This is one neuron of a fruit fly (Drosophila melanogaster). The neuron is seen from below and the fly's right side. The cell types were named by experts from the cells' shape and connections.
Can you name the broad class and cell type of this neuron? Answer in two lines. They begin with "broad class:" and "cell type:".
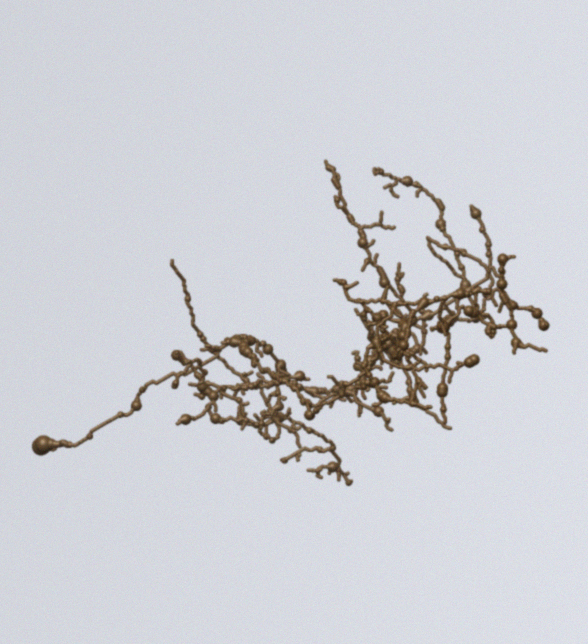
broad class: central-brain intrinsic neuron
cell type: PLP254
